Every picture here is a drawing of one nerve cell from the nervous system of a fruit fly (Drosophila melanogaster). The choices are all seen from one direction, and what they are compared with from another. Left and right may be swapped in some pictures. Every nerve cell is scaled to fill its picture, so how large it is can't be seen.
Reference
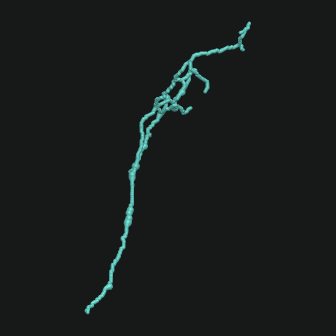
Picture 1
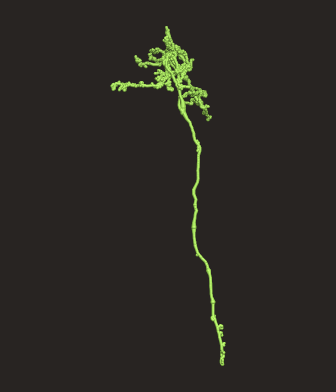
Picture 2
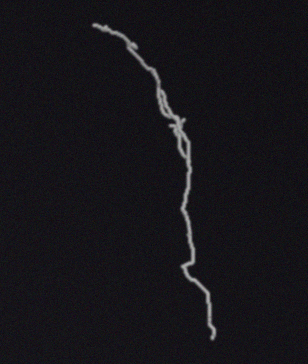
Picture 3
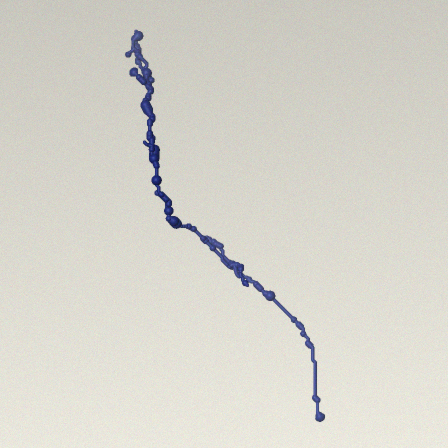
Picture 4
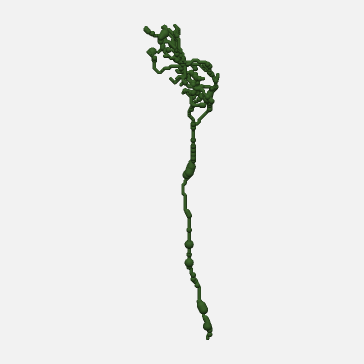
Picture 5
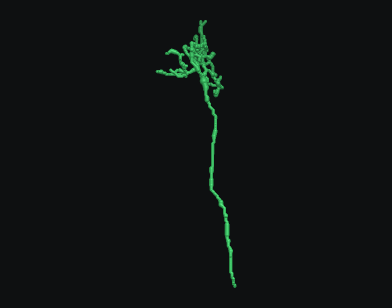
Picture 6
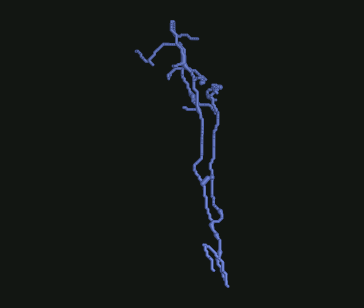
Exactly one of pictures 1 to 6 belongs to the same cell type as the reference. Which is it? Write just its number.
4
